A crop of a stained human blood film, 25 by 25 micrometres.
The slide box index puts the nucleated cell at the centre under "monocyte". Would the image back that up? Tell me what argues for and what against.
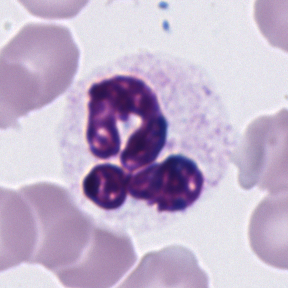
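The nucleus is divided into several lobes, its upper part a curved band around a small clear gap.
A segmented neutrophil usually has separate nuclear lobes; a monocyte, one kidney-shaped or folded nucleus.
The lobing speaks for segmented neutrophil and against monocyte. The cytoplasm is plentiful and pale pink.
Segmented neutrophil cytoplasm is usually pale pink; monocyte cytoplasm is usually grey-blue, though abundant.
Its colour supports segmented neutrophil; its amount would suit monocyte. Also seen: a round outline and dark purple, coarsely clumped chromatin without nucleoli. The cell is a segmented neutrophil, not a monocyte.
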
